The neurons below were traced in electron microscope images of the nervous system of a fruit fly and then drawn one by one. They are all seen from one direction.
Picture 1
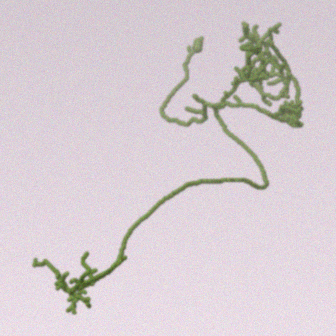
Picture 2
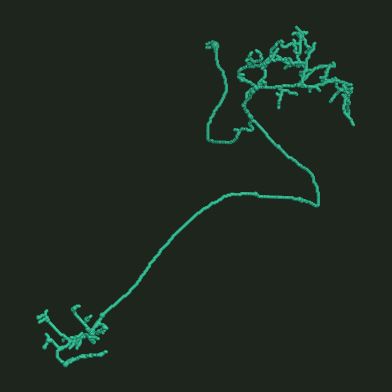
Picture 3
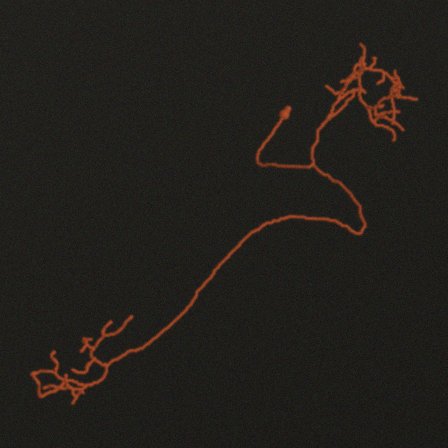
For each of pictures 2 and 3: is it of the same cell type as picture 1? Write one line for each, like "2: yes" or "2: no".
2: yes
3: no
